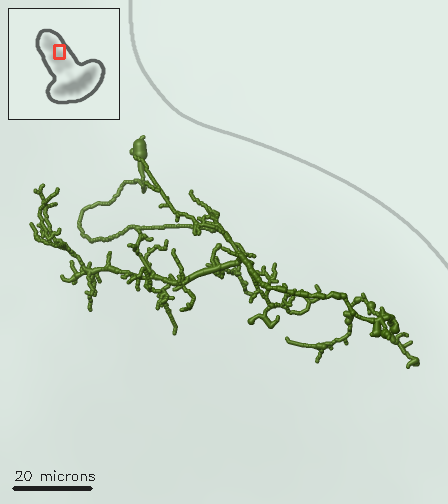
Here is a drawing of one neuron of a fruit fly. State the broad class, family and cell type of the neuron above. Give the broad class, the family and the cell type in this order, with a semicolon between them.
nerve-cord intrinsic neuron; hemilineage 03B; IN03B060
